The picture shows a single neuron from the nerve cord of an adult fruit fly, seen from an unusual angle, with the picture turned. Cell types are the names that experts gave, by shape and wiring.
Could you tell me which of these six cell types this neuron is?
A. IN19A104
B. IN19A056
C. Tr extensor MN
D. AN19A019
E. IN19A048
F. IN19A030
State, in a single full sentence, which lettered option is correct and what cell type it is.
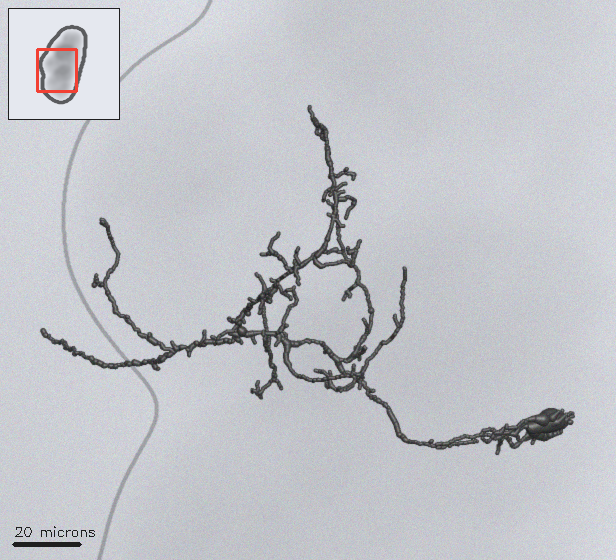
The cell type of the neuron is given by option C, Tr extensor MN.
